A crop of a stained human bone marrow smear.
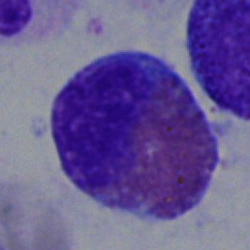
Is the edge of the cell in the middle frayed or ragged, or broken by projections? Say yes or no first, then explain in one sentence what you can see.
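No. No projections stand out from the cell surface.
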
